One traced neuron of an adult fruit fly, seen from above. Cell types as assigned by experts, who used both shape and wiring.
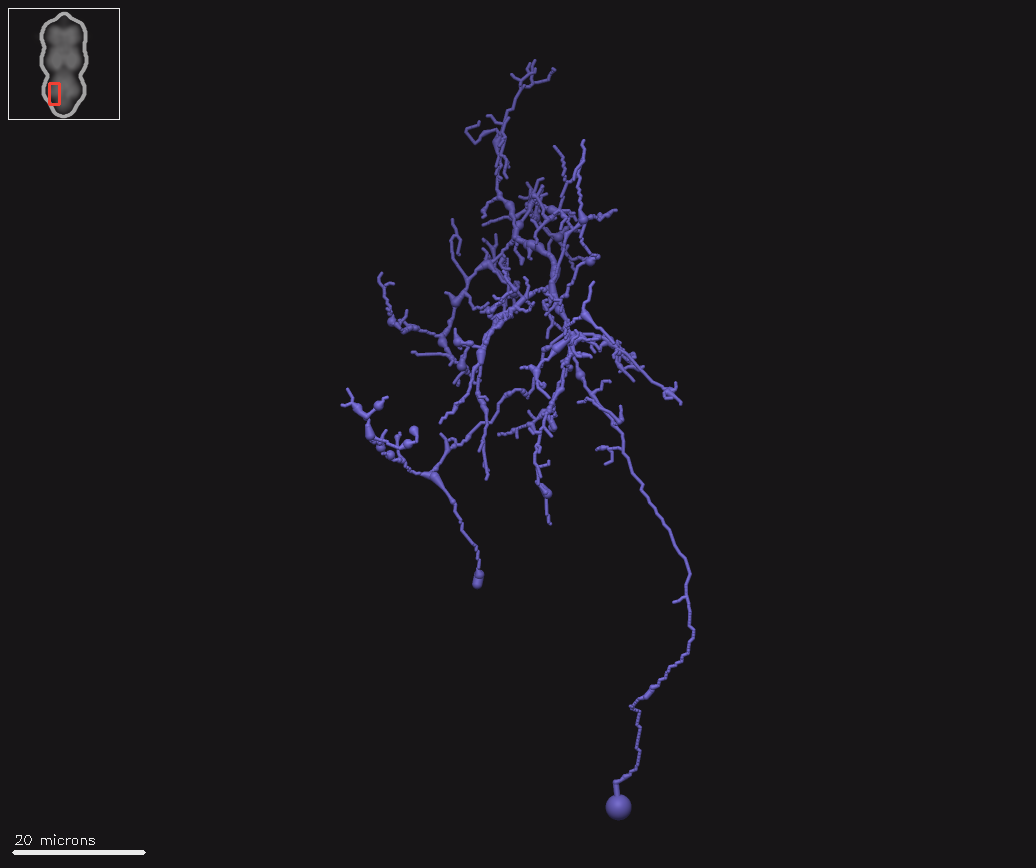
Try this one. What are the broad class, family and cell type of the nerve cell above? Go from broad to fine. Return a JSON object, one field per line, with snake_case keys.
{
 "broad_class": "nerve-cord intrinsic neuron",
 "family": "hemilineage 20A.22A",
 "cell_type": "IN20A.22A067"
}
